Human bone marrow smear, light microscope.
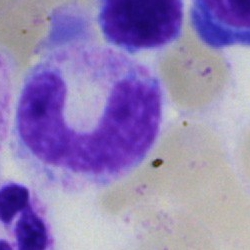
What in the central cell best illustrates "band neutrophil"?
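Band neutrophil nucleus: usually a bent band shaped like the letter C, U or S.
Here: a thick curved U-shaped band, opening upward; fits.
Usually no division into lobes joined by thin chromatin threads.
Here: band not pinched into separate lobes by thin strands; fits. Chromatin deep purple, coarsely clumped rather than fine and even. Fine pinkish-violet granules scattered through the cytoplasm. Nothing seen goes against the name.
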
